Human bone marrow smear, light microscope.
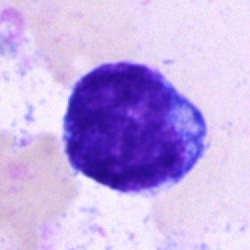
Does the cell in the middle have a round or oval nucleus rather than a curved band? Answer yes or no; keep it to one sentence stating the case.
Yes, the nucleus takes the form of a single compact round or oval mass.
